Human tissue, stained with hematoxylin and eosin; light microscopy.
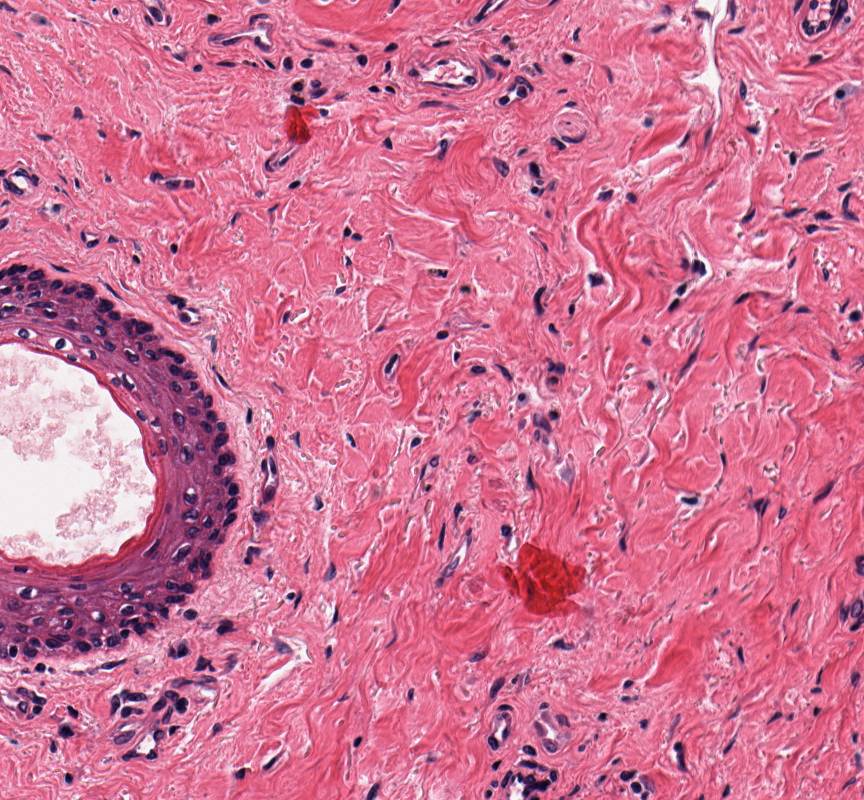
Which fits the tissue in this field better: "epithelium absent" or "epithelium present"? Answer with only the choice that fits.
Epithelium present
